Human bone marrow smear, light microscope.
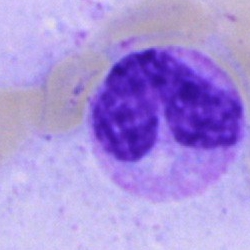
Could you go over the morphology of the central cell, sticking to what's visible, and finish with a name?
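First, the outline: it is round. Second, the chromatin is coarse and clumped, staining dark purple. Third, no nucleoli are visible in the nucleus. Last, the name: band neutrophil.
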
